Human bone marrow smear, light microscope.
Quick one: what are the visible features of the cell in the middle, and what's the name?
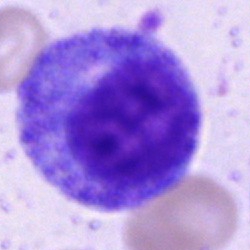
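Right of centre sits the nucleus, leaving a wider band of cytoplasm on the left. Chromatin's dark purple and clumped, with paler patches in between. That cytoplasm is bluish-purple and crowded with coarse dark purple granules. So, a promyelocyte.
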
